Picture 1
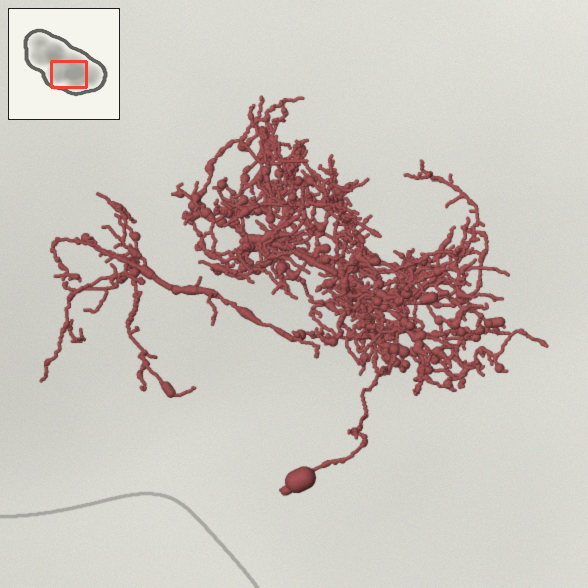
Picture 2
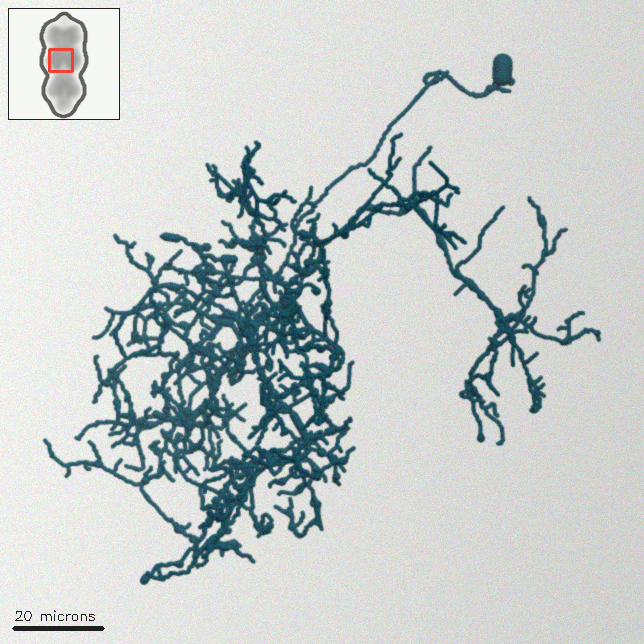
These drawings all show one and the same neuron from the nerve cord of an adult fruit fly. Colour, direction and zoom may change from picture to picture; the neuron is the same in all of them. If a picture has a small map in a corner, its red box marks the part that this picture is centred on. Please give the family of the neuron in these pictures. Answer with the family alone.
hemilineage 13B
